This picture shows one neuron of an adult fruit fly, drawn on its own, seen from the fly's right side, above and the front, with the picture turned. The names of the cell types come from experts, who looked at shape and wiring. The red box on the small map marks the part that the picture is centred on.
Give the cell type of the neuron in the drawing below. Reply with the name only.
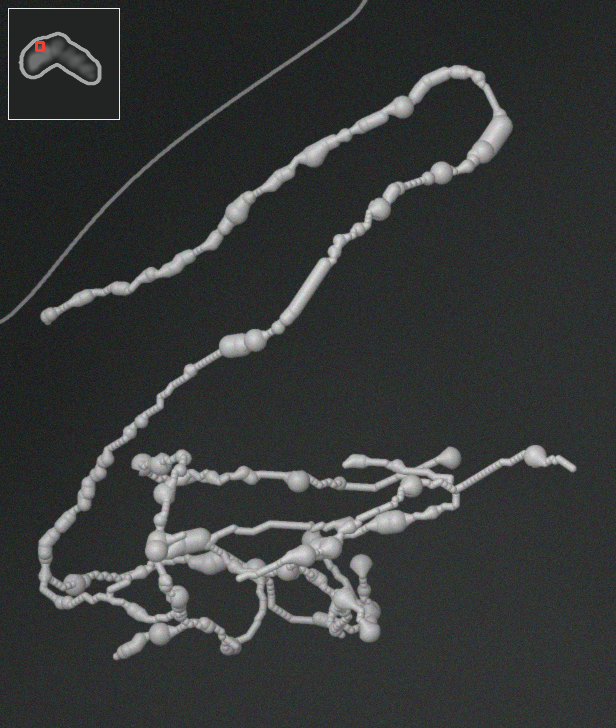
ENS1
